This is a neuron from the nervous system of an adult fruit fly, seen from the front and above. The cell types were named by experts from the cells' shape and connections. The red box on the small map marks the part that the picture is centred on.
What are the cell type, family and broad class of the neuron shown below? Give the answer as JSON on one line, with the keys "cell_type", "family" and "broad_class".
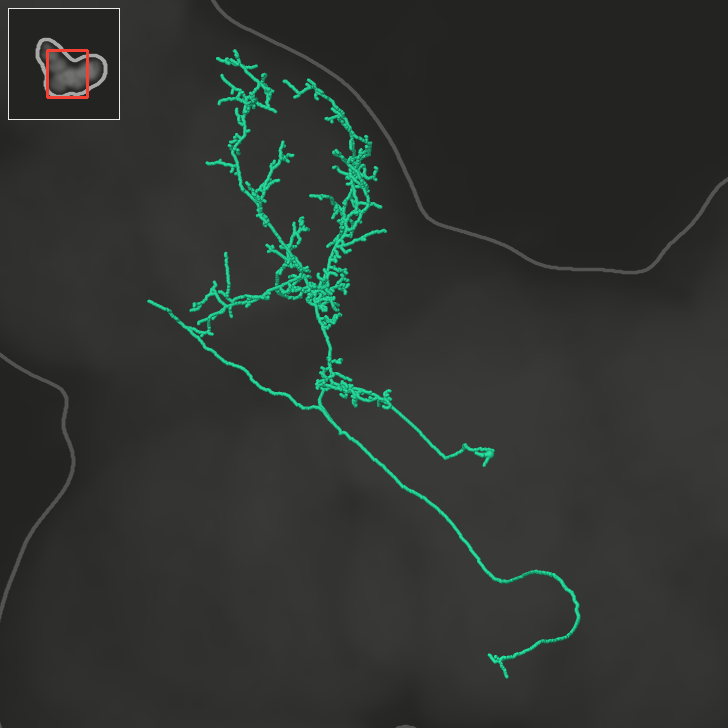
{"cell_type": "AN08B061", "family": "hemilineage 08B", "broad_class": "ascending neuron"}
